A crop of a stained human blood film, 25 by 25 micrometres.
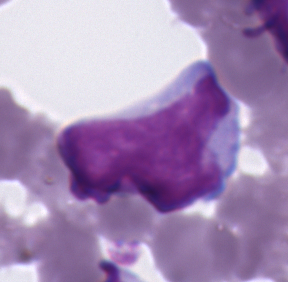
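Myeloblast here in the middle of the smear, and you'll see its outline is irregular and angular rather than round. The nucleus has an irregular outline as well, with a notch in its lower border, and it takes up about 70% of the cell's area. The cytoplasm is pale blue and widest along the upper and right sides of the cell.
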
